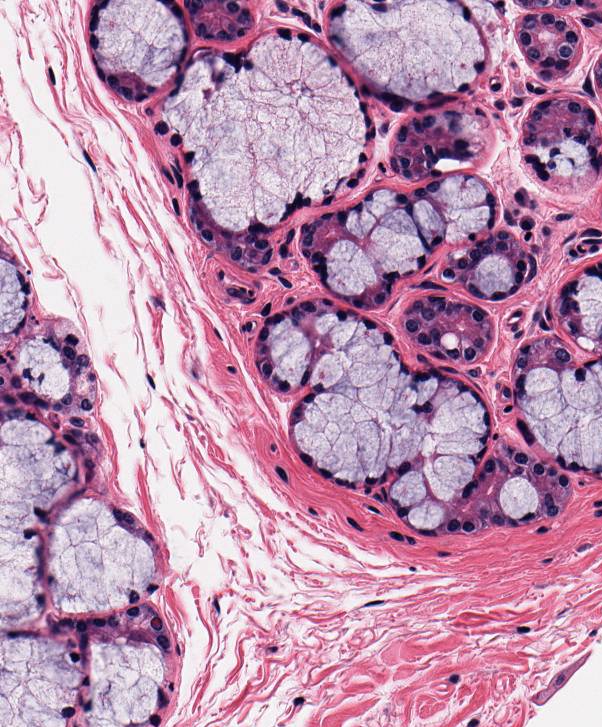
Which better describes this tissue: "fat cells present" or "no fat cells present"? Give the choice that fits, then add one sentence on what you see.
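No fat cells present. No fat cells are seen anywhere in the field.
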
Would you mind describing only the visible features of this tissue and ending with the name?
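Glandular acini: large group upper right, smaller group along left edge, connective tissue between. Most are mucous acini; cells with pale bluish-grey, finely foamy cytoplasm. Mucous cell nuclei dark, flattened, pressed against cell base. Dense pink wavy collagen band curves along lower edge of upper-right group toward lower right corner. Tissue: minor salivary gland.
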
